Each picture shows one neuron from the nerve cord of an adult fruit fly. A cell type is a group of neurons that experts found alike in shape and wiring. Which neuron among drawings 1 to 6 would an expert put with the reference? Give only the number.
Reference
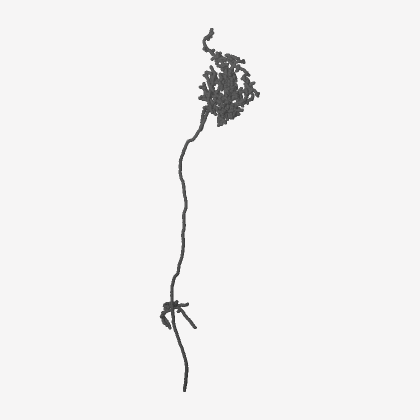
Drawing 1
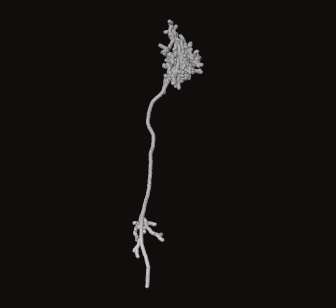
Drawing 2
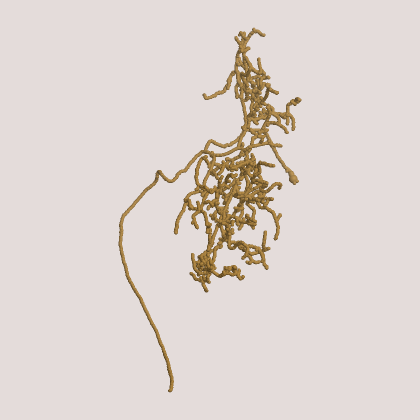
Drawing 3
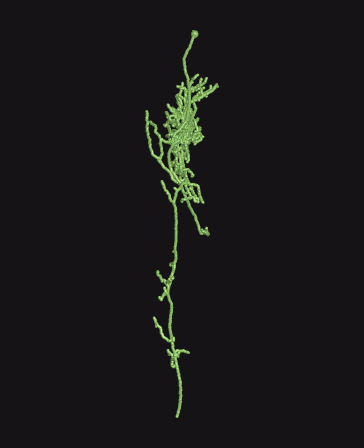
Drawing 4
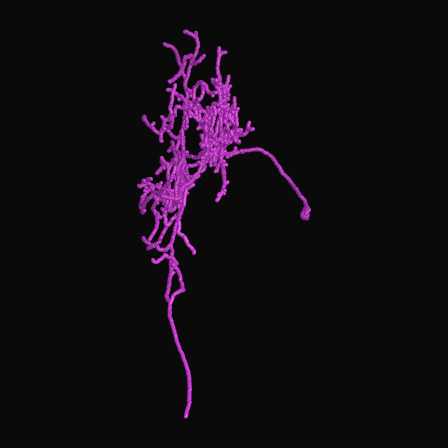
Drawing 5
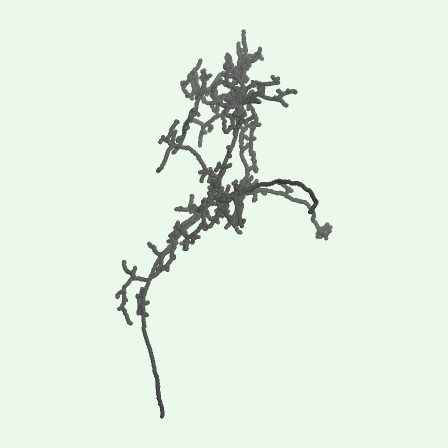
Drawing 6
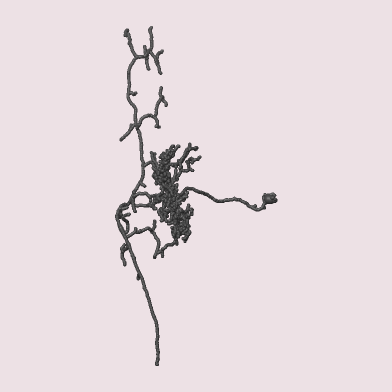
1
